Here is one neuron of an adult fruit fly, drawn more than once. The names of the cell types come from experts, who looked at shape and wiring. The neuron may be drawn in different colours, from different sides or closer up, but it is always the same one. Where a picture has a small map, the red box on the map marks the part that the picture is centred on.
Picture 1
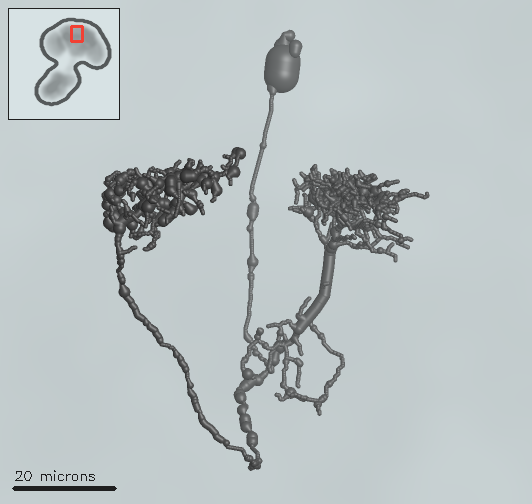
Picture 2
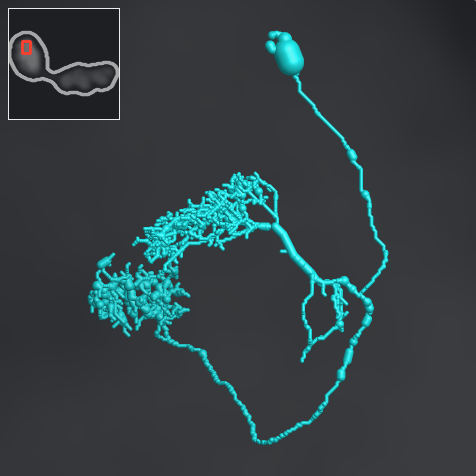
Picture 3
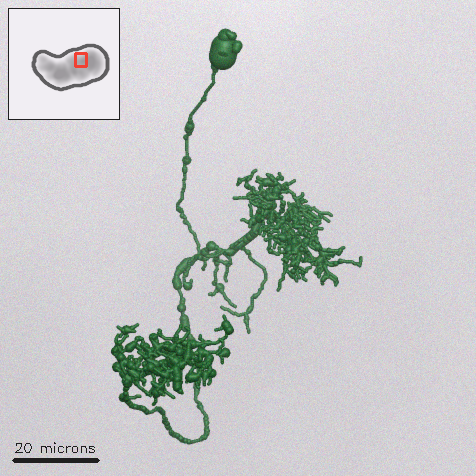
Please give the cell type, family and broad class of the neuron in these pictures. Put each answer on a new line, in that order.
hDeltaL
class CX
central-brain intrinsic neuron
